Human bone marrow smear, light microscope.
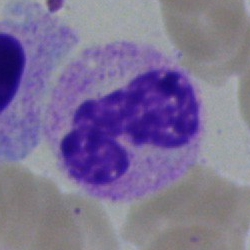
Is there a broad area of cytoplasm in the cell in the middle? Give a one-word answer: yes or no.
Yes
